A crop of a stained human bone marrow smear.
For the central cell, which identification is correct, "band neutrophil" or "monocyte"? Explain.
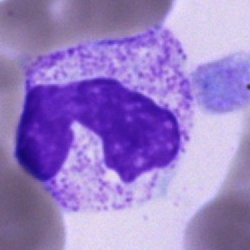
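It's a band neutrophil, not a monocyte.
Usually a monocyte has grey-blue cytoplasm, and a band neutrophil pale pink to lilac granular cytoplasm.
Look between the granules: the cytoplasm is pale pinkish-lilac, with fine purple granules densely scattered, matching the band neutrophil. The nucleus is deeply indented from its lower edge, kidney-like, with plentiful cytoplasm broadest above it.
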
